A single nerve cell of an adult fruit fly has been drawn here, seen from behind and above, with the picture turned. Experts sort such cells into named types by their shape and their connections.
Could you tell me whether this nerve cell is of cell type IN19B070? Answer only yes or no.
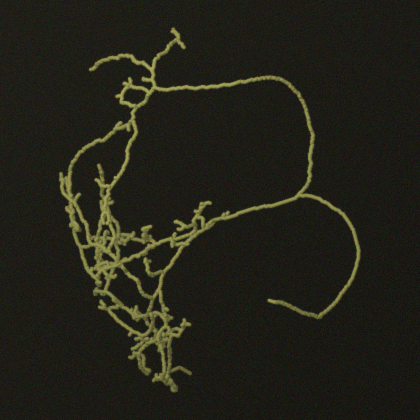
yes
